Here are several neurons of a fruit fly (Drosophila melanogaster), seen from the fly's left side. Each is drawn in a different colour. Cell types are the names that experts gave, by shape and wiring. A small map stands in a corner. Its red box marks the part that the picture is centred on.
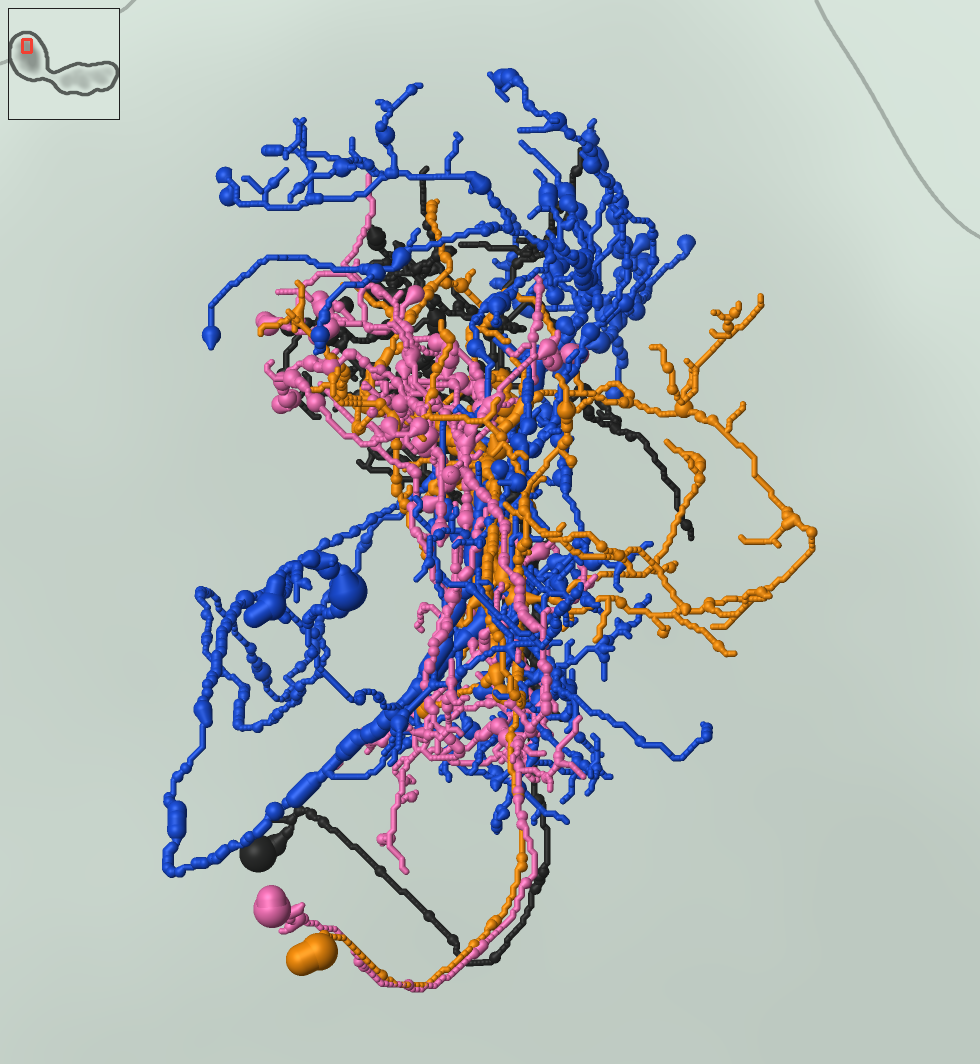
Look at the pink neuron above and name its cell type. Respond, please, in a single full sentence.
By type, the neuron is SLP186.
